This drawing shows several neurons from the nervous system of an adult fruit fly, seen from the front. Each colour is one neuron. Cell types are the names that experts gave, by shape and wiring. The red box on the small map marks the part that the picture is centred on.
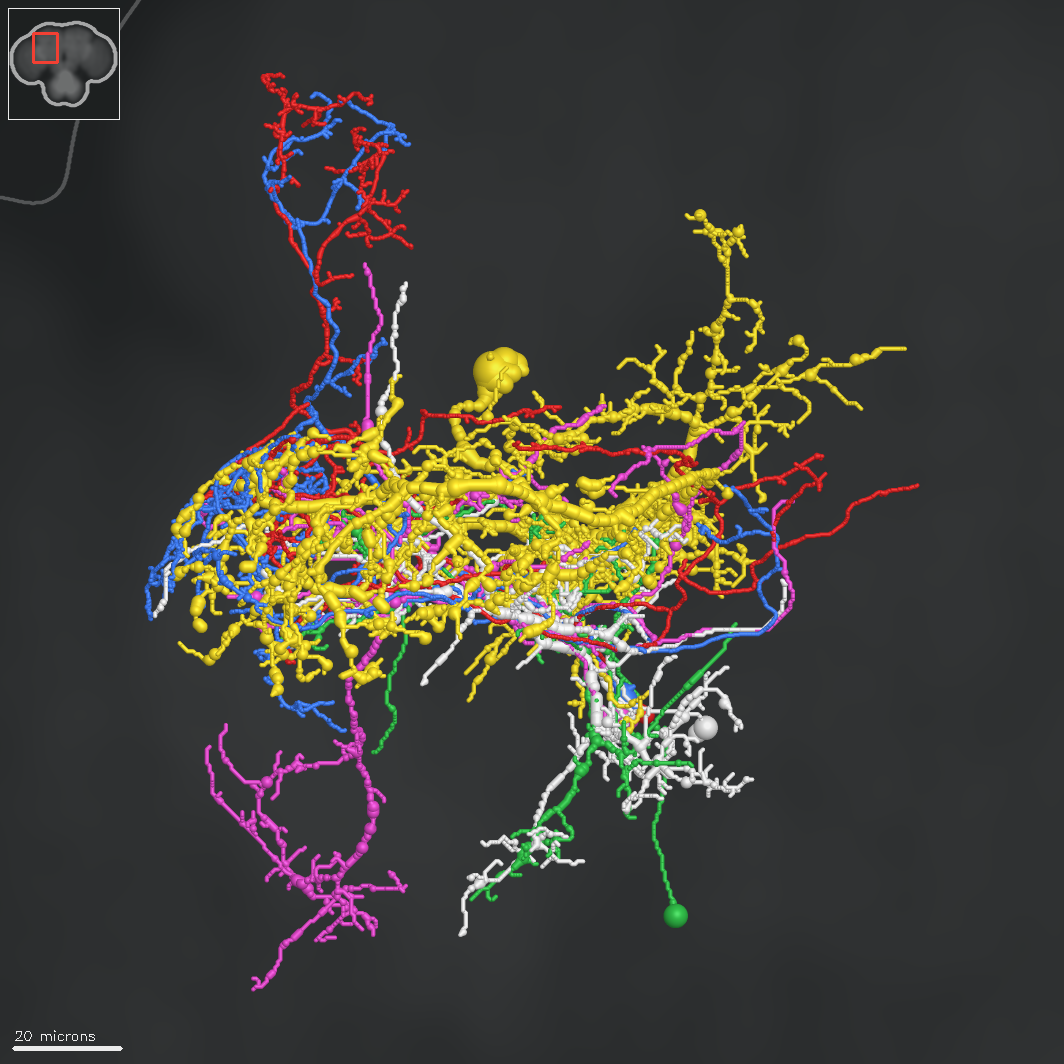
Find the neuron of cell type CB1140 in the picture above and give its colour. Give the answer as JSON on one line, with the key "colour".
{"colour": "red"}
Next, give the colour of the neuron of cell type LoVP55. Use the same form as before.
{"colour": "magenta"}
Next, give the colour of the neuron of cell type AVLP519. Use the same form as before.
{"colour": "blue"}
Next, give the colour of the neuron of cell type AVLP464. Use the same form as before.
{"colour": "yellow"}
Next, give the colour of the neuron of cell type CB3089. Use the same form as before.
{"colour": "green"}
